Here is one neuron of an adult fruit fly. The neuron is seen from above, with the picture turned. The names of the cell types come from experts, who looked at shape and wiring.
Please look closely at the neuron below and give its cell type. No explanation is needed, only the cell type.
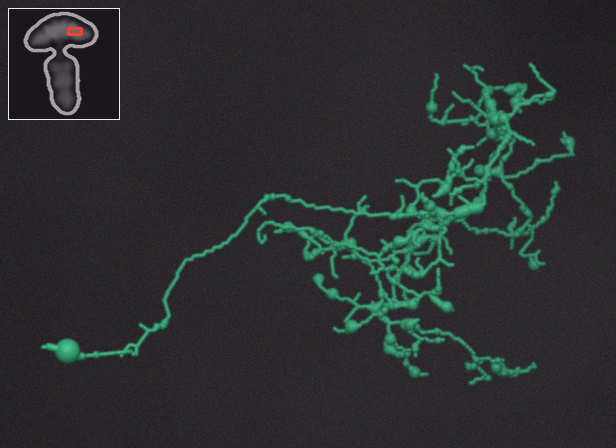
LHPD4a1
